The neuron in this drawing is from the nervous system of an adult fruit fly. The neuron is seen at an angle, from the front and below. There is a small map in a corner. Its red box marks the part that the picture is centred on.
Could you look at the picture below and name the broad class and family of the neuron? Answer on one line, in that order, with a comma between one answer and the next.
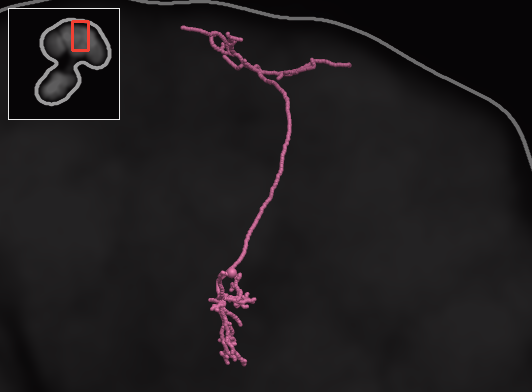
central-brain intrinsic neuron, hemilineage FLAa2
